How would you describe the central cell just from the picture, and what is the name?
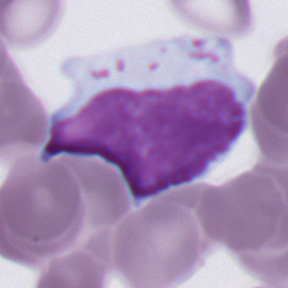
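A single unlobed nucleus fills the lower part of the cell. Its chromatin is densely packed and stains dark purple. Most of the cytoplasm sits above the nucleus. This cell is a large granular lymphocyte.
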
